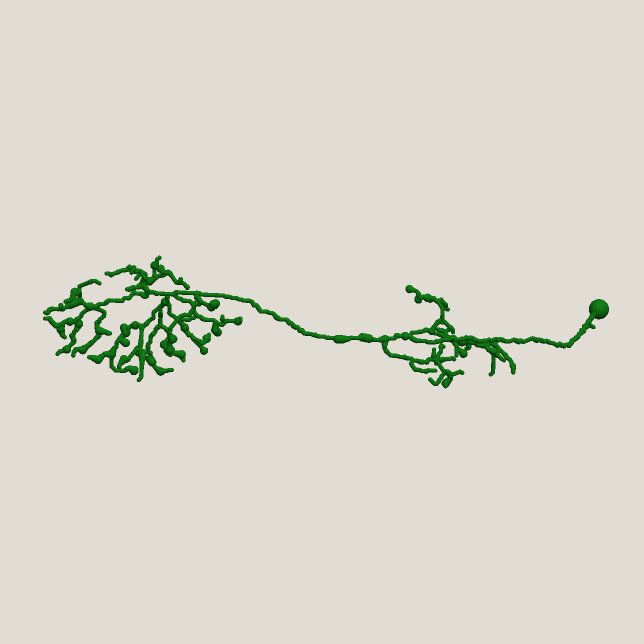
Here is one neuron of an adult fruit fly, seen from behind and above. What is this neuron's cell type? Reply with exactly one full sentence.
The cell type ER3a_b includes this neuron.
